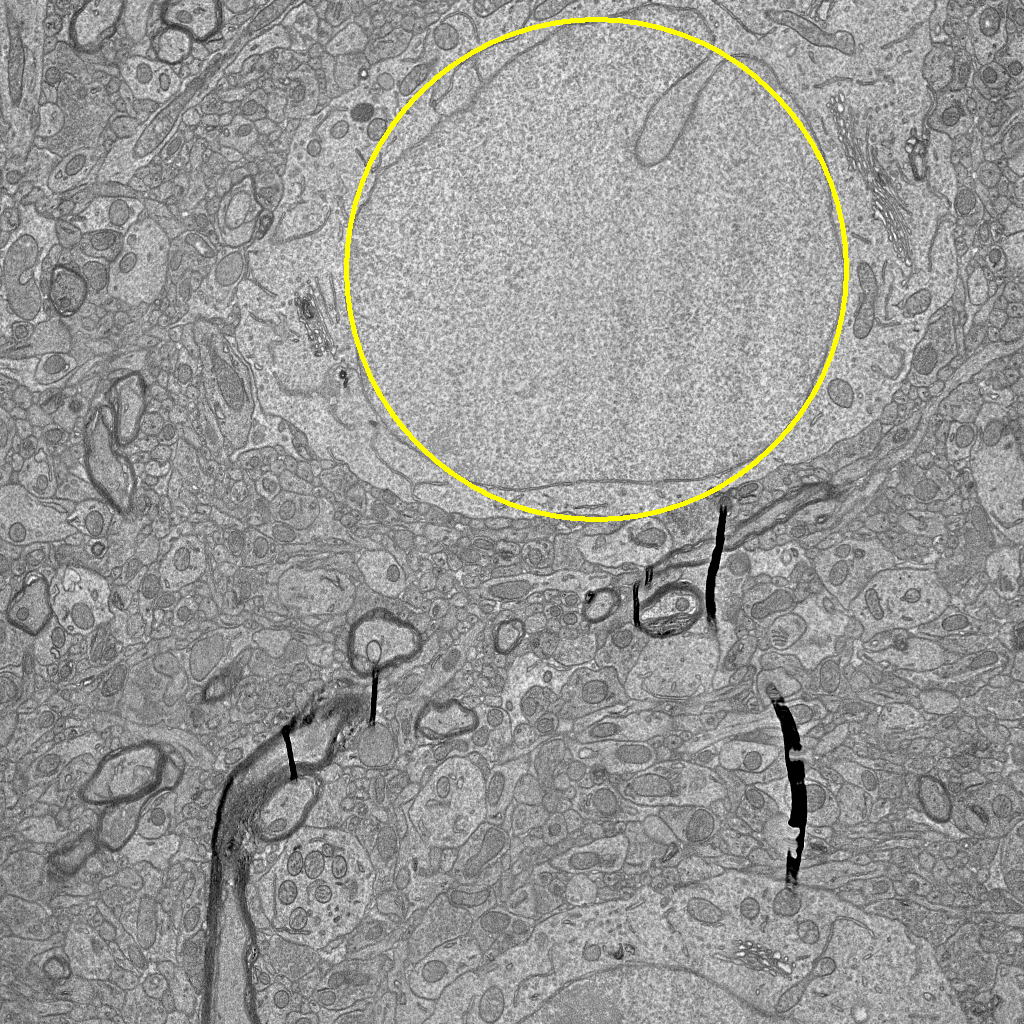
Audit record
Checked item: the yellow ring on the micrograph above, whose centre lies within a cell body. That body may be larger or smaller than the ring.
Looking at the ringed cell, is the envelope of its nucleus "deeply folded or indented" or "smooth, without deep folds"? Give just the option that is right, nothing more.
Deeply folded or indented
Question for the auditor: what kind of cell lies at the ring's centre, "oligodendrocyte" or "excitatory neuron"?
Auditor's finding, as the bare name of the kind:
excitatory neuron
